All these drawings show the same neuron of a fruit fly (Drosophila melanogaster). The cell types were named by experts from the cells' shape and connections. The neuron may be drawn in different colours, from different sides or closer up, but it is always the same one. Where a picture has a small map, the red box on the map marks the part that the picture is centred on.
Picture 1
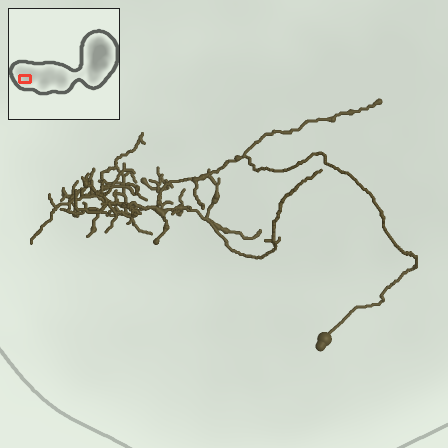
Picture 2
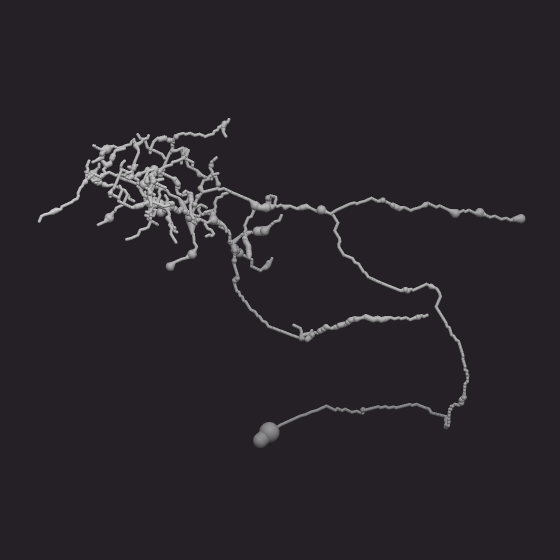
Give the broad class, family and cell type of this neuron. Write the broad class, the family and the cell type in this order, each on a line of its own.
nerve-cord intrinsic neuron
hemilineage 14A
IN14A121_b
